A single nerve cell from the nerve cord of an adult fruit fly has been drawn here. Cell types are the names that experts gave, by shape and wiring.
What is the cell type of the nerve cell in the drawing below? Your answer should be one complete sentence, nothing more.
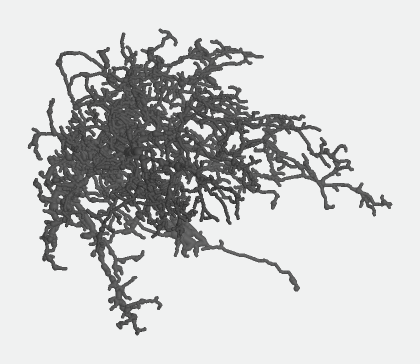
Regarding its cell type, the nerve cell is IN19A022.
